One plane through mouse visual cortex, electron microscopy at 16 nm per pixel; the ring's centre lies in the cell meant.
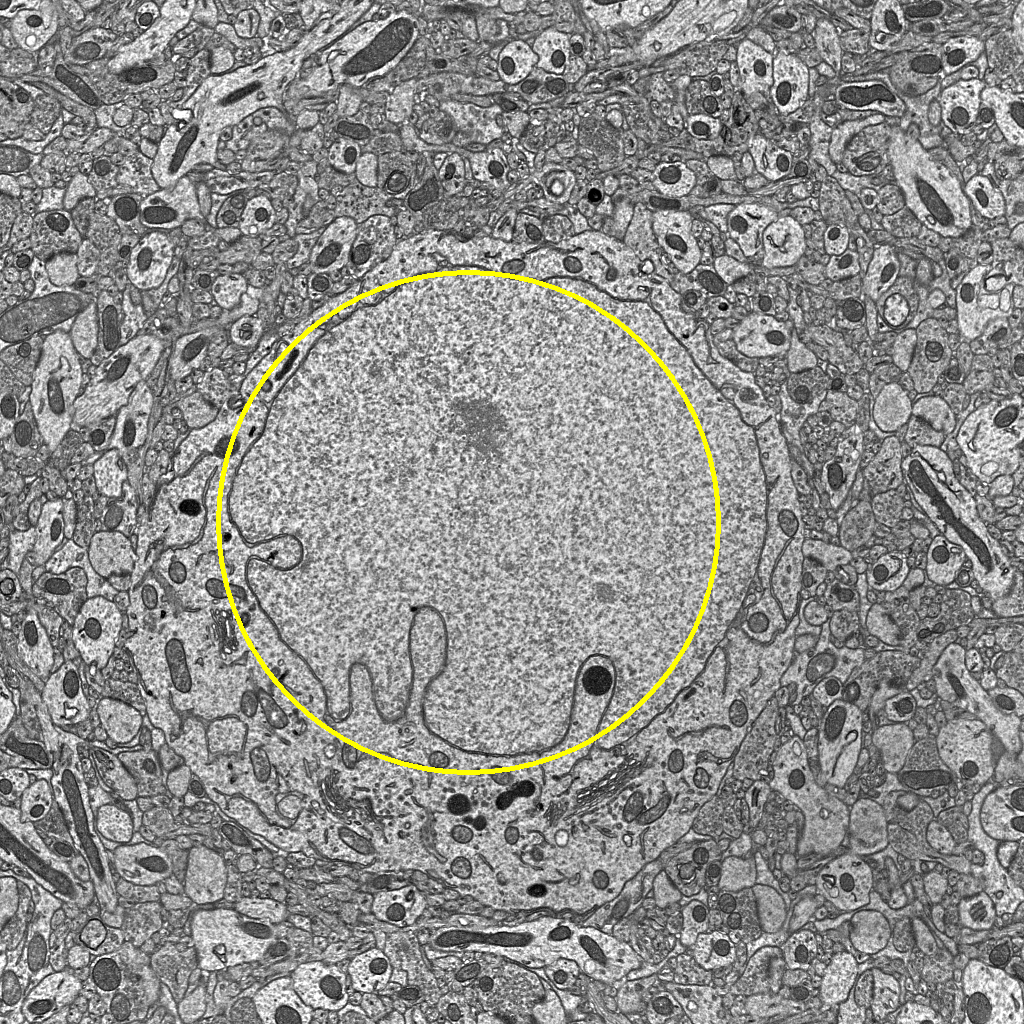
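Inhibitory neuron, ringed cell, electron micrograph of mouse visual cortex. Nucleus large, rounded, wholly within the picture. Nuclear envelope deeply infolded along the lower side, with several narrow finger-like folds. Chromatin fine and evenly spread; no dark clumps lining the envelope. Diffuse darker grey patch just above the nuclear centre.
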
